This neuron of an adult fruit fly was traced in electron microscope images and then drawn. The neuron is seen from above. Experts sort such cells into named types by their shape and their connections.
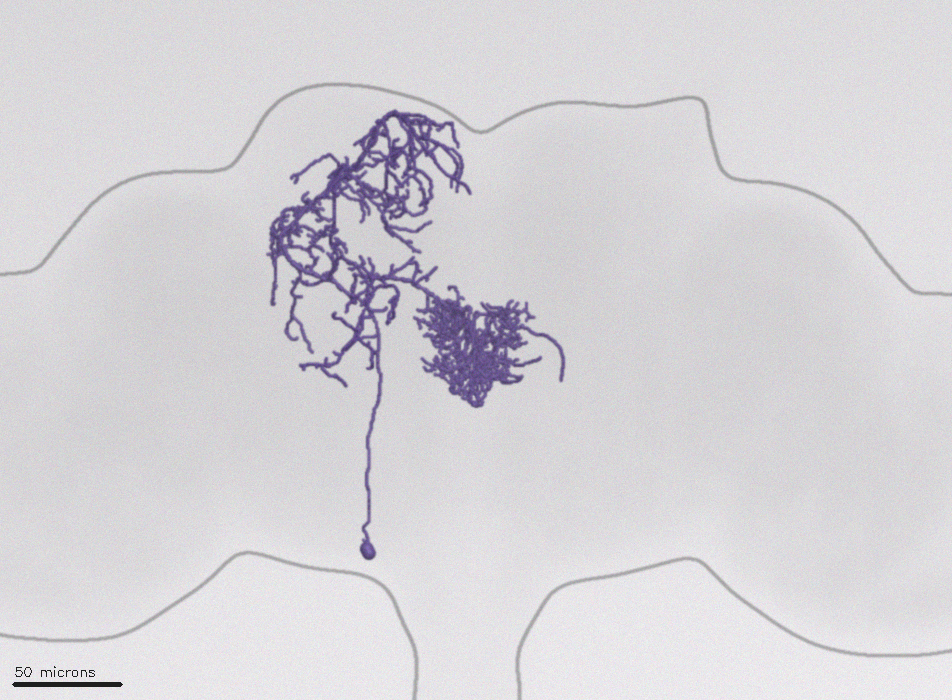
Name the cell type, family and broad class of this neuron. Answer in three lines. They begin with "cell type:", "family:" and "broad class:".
cell type: FB1C
family: class CX
broad class: central-brain intrinsic neuron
